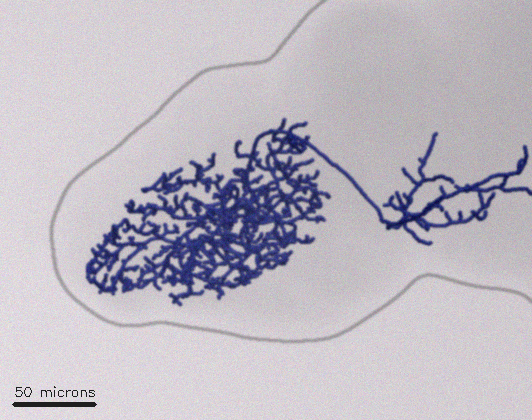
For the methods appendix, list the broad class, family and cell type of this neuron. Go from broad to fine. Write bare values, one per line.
visual projection neuron
MeVP
MeVP24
